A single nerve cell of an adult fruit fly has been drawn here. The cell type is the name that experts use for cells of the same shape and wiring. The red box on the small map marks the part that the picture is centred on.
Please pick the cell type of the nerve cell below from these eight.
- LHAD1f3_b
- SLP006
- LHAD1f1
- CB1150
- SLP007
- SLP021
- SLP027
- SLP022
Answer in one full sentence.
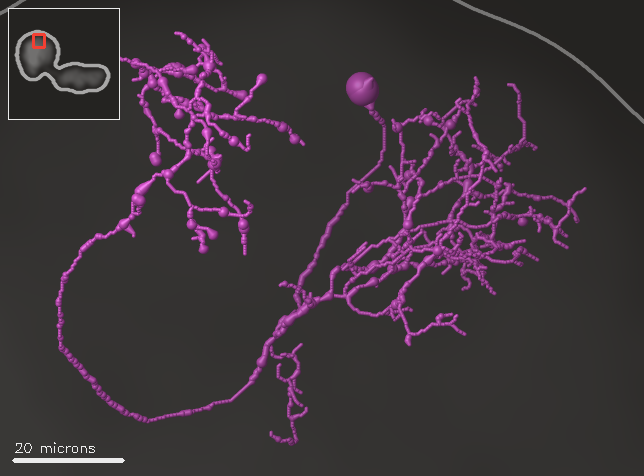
This nerve cell falls under the cell type LHAD1f1.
